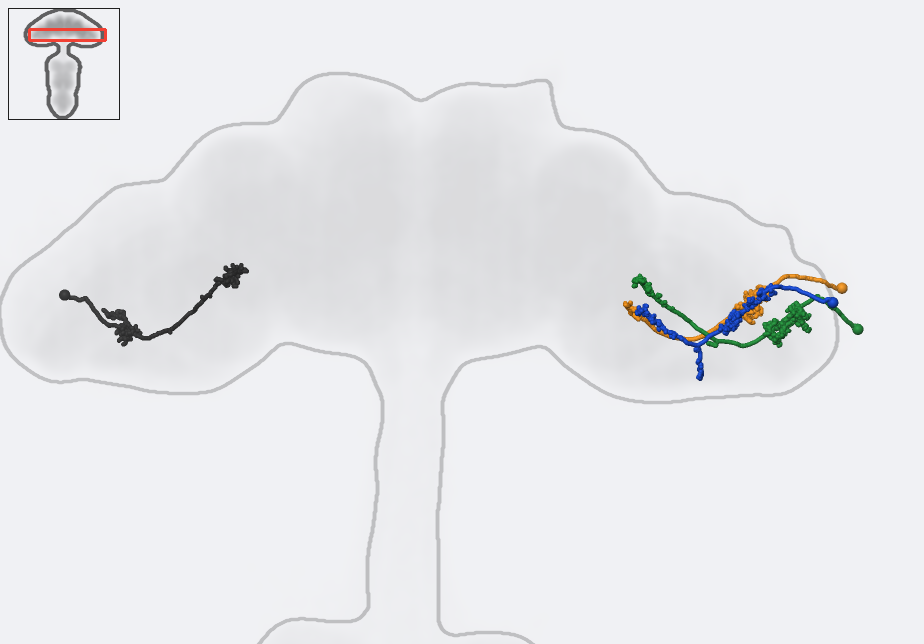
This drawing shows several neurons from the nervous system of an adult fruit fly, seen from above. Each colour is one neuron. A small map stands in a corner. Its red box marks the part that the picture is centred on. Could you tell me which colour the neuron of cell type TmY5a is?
blue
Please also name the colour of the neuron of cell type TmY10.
green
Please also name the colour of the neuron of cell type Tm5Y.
black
